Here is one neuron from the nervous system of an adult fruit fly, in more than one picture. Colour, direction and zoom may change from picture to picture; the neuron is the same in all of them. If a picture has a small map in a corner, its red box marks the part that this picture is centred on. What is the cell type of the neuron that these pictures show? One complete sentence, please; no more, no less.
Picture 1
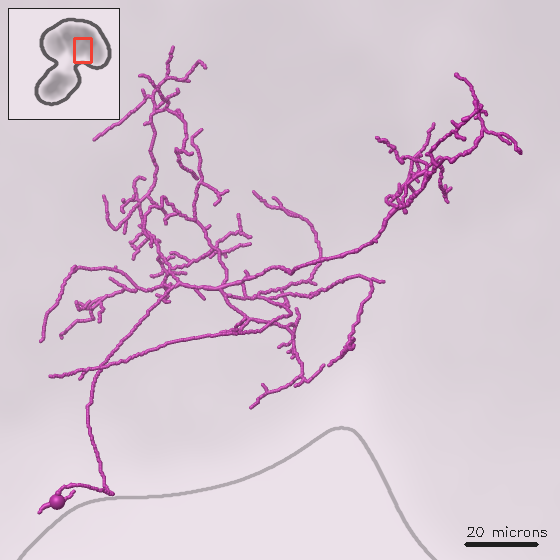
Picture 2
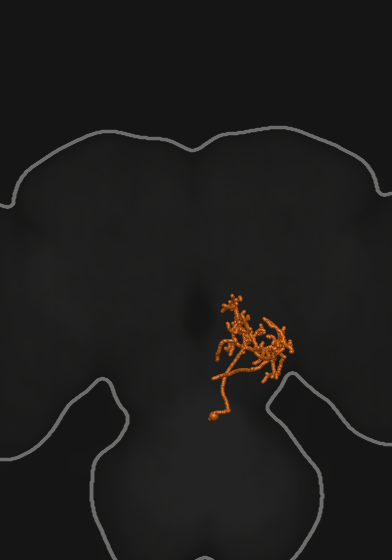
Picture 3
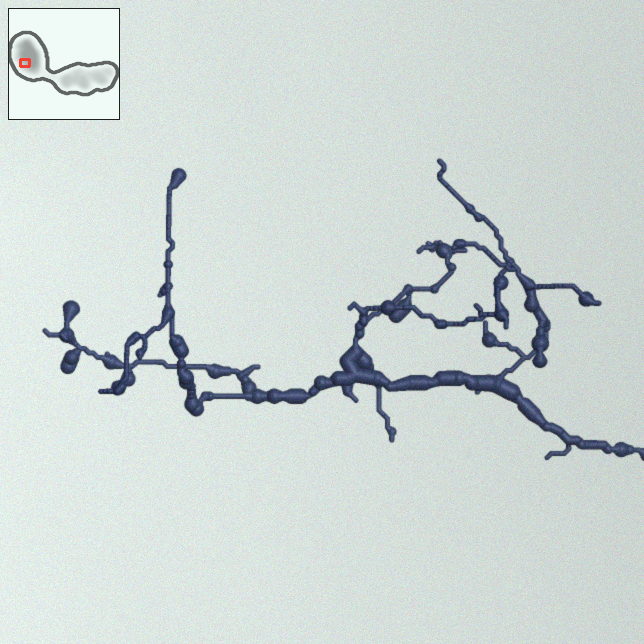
The cell type for the neuron is CB1918.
